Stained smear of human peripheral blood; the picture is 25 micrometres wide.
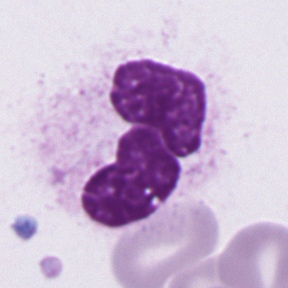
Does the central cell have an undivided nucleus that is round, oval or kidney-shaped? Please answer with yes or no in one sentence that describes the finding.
No, what this cell has is a nucleus made of separate segments.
